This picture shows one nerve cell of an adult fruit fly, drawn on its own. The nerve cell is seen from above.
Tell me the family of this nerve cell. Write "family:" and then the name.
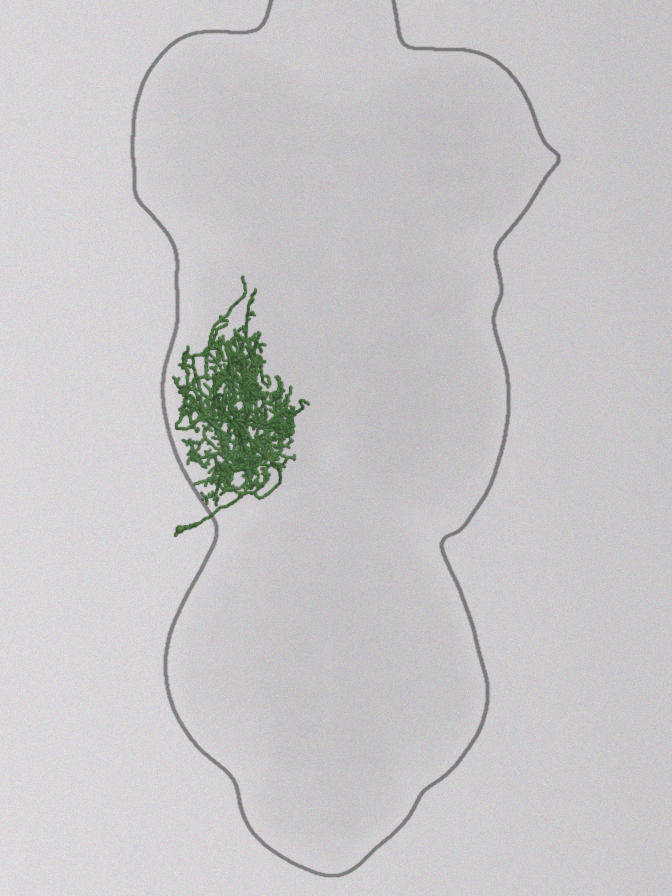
family: hemilineage 03A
